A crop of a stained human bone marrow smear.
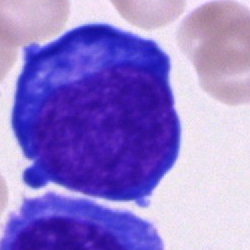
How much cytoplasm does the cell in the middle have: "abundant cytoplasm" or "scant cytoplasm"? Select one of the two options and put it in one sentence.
The cell has plenty of cytoplasm around its nucleus.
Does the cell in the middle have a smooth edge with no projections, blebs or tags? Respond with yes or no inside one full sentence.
No, this cell is bounded by a rough outline.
